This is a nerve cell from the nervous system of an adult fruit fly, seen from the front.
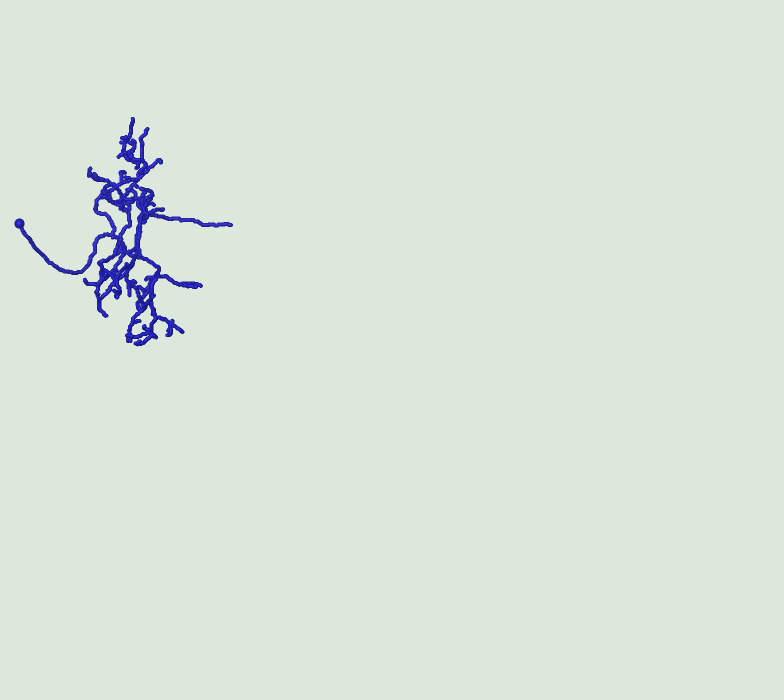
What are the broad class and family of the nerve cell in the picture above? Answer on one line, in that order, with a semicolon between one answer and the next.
central-brain intrinsic neuron; hemilineage SLPav3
